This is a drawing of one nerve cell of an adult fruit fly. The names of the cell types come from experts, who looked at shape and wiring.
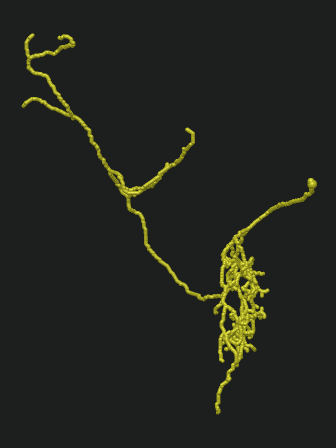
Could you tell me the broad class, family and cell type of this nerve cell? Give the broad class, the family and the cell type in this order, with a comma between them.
visual projection neuron, LoVP, LoVP8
